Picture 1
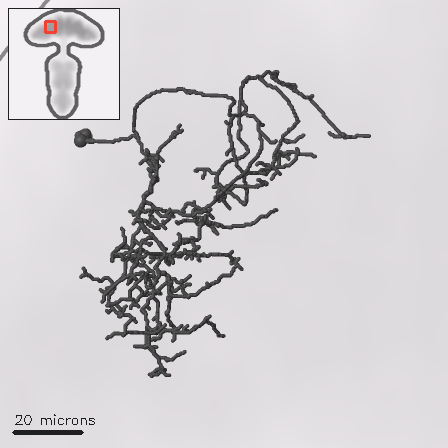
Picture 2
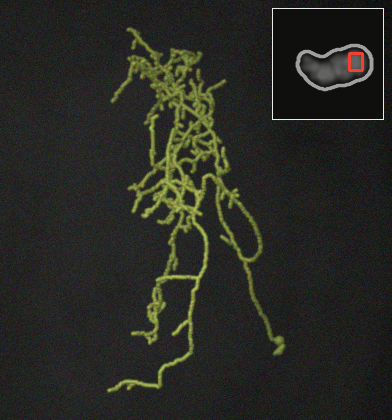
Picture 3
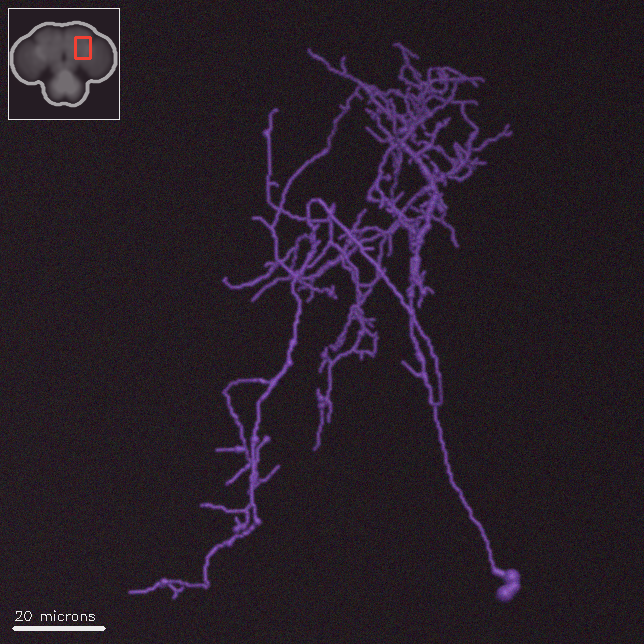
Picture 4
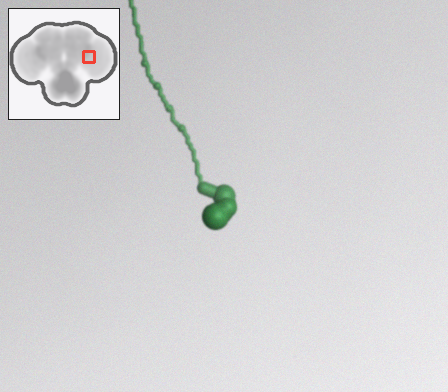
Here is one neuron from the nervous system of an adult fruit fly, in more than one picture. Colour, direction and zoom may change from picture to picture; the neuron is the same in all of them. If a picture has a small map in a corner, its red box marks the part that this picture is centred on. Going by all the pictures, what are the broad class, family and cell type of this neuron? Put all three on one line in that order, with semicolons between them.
central-brain intrinsic neuron; hemilineage VLPl&p2_lateral; LHAV1a3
